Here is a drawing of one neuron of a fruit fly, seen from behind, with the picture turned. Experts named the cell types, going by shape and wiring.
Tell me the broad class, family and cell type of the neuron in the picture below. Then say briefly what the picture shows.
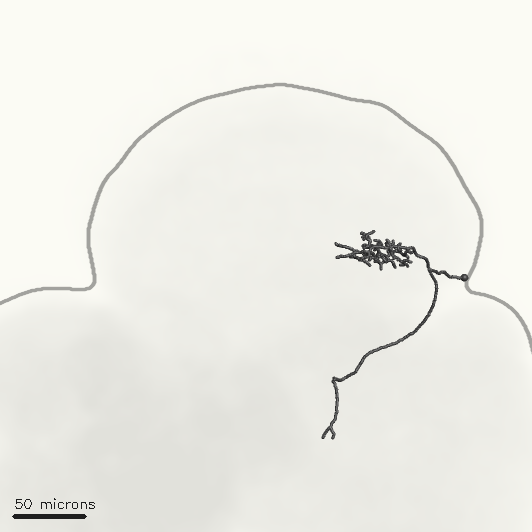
This is a visual projection neuron. Its family is LPT. It is of cell type LPT100. The cell body is on the right of the picture. By the scale bar it is about 150 microns tall in this view.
